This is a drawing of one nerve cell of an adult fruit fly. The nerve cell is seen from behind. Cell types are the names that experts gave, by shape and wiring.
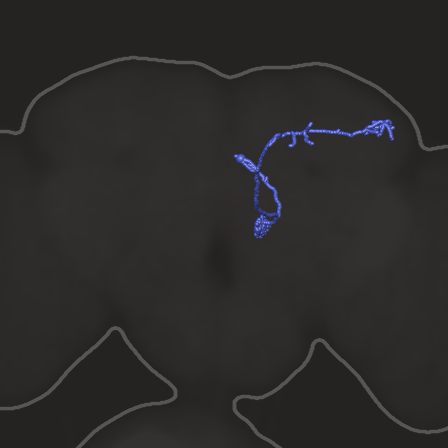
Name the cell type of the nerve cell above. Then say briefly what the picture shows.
Its cell type is VM2_adPN. This is a central-brain intrinsic neuron. As drawn here it is wider than it is tall.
